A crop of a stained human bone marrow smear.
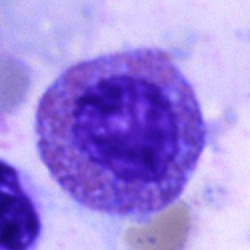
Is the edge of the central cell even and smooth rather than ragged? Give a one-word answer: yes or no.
Yes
